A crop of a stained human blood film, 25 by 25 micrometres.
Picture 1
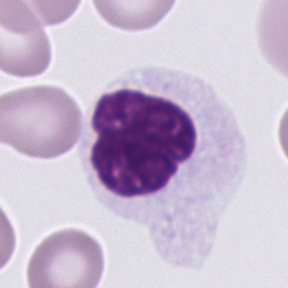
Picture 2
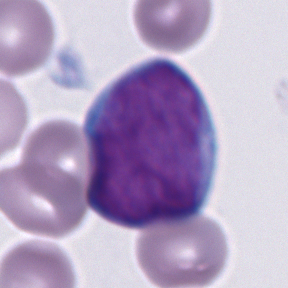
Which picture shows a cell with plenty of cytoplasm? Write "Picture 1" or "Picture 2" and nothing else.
Picture 1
